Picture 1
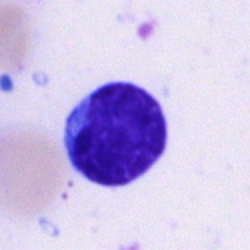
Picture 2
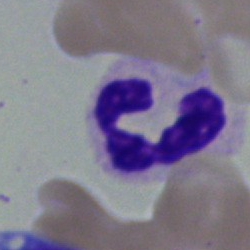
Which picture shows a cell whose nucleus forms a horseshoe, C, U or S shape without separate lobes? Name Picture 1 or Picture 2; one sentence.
Drawn out into a curved band without separate lobes is the nucleus of the cell in picture 2.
